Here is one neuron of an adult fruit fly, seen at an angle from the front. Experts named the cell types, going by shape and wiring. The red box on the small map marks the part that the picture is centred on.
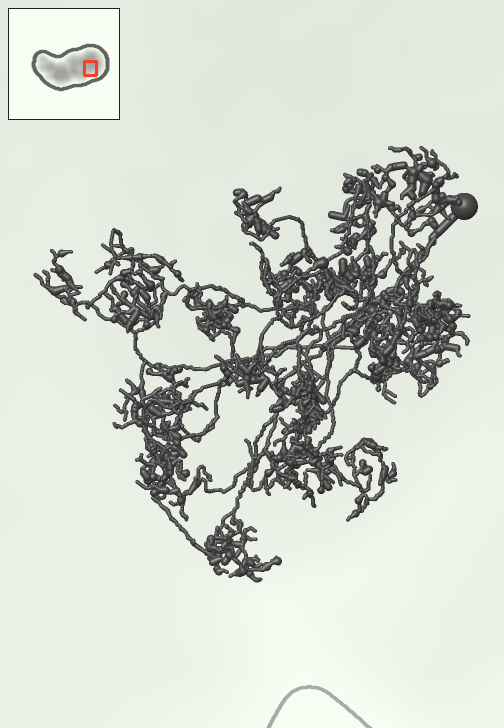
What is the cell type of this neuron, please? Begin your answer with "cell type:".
cell type: lLN2P_b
